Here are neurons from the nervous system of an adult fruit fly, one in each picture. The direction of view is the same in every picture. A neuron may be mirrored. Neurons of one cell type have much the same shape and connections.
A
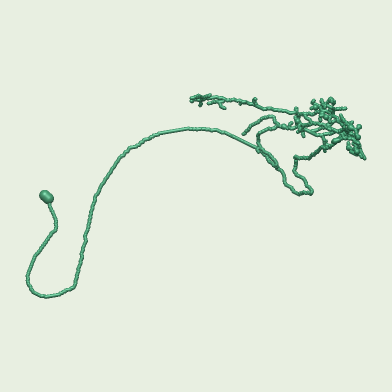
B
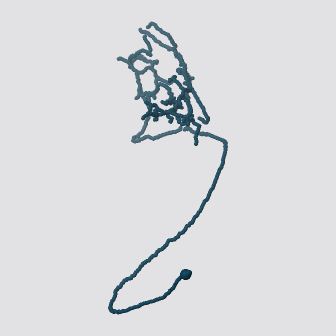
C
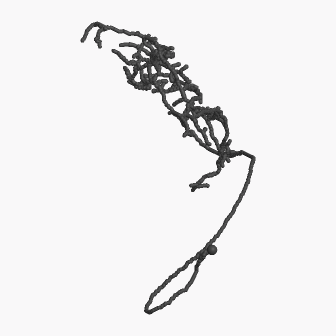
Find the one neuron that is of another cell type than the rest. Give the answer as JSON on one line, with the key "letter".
{"letter": "C"}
